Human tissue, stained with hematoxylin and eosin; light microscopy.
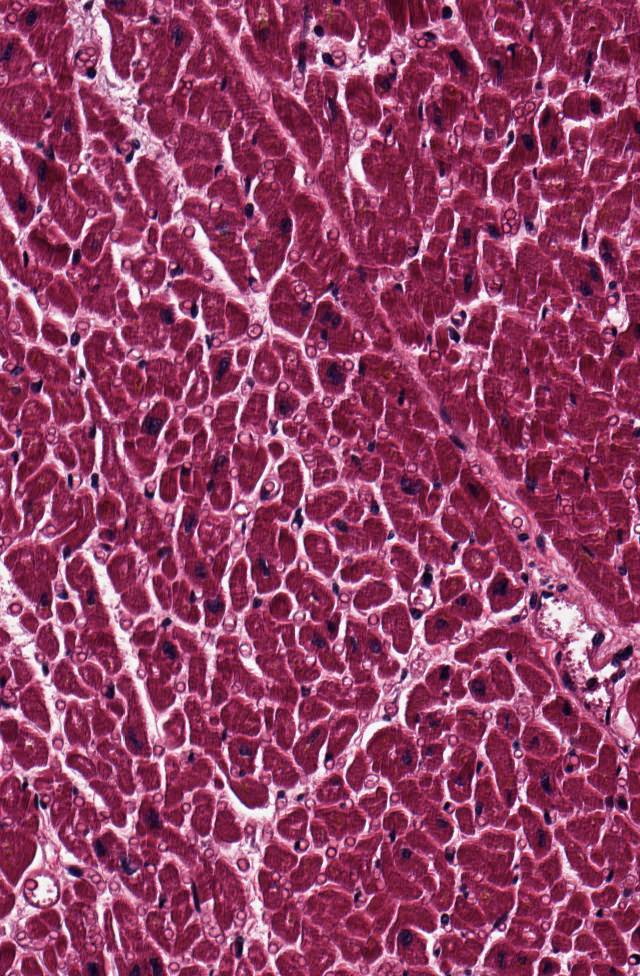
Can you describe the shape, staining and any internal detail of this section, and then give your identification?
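Closely packed muscle fibres fill the field, mostly cut across or obliquely. Each nucleated profile holds one dark central nucleus. Outlines are irregular, some elongated and branching. Pale connective tissue strands run diagonally, upper left to lower right. This section is left ventricle of the heart.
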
